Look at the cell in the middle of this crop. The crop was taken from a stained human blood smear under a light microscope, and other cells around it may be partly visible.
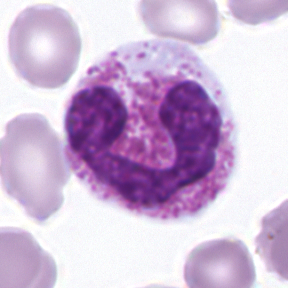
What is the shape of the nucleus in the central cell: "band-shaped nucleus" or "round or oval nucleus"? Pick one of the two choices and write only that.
Band-shaped nucleus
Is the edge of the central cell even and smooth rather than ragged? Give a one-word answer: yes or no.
Yes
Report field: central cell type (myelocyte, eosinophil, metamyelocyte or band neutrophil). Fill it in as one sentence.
In the center of this field lies an eosinophil.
